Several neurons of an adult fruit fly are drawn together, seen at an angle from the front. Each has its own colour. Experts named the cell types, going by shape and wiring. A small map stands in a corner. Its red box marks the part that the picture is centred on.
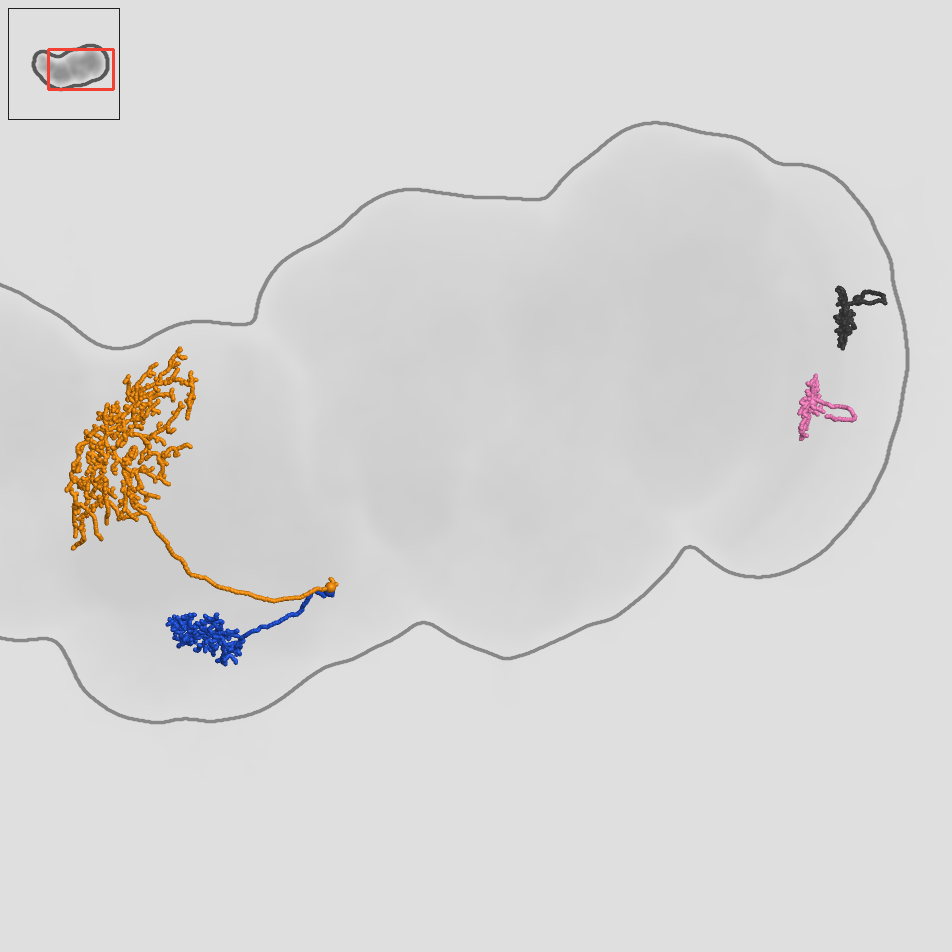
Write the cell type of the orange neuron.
Cm11b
